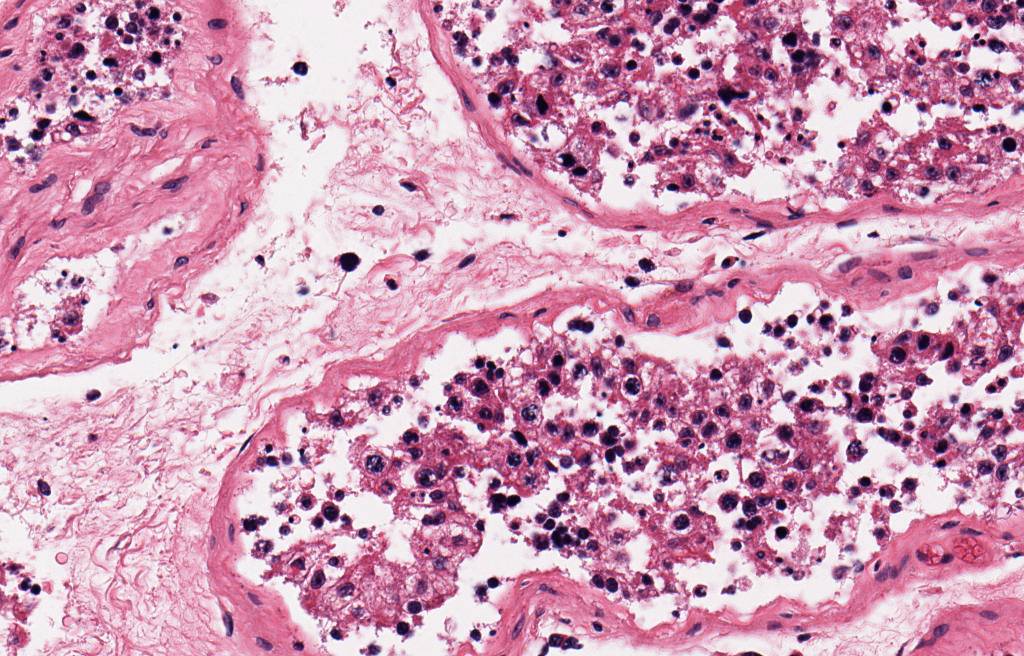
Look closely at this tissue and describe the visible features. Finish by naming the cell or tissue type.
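Each tubule is bounded by a thick pink fibrous wall whose flattened spindle nuclei run parallel to its outline. Inside, instead of an orderly layered lining on the wall, loosely scattered detached cells fill the profiles; many of them have small, round, dark, condensed nuclei. Pink, granular to flocculent cytoplasmic material lies between these cells. The tissue is testis.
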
